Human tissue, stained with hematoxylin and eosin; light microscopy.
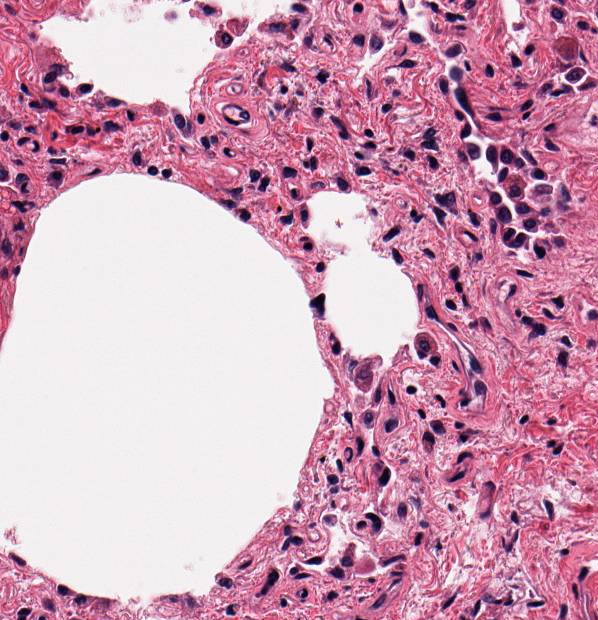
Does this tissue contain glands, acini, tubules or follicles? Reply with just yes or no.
No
